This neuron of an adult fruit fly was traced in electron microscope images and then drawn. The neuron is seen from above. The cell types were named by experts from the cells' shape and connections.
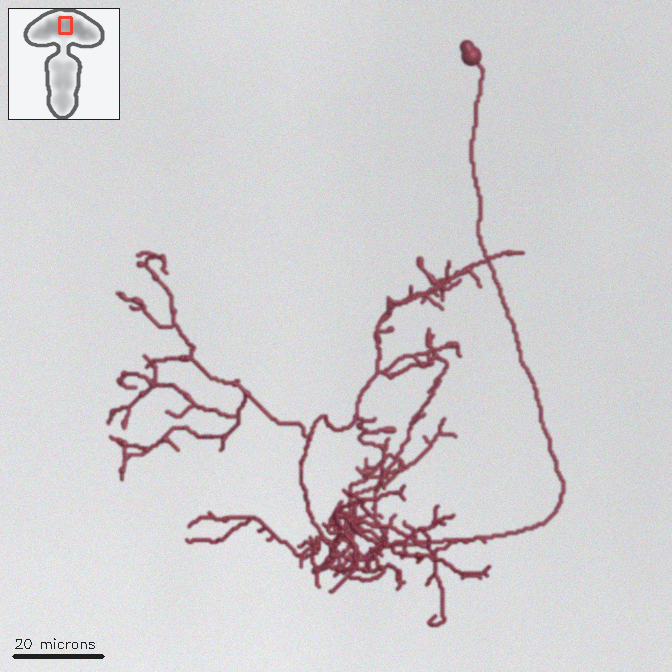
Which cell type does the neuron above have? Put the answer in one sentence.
The cell type is VES021.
